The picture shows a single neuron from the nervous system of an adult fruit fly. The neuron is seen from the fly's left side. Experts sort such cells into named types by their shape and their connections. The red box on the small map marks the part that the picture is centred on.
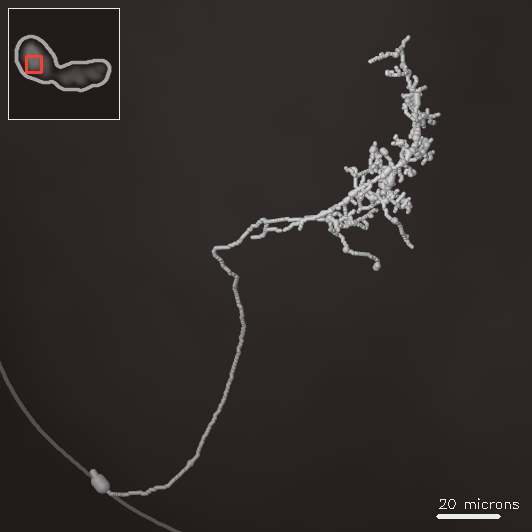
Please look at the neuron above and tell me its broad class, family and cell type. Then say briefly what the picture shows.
It is a central-brain intrinsic neuron. Its family is hemilineage MX3. The cell type is CB3748. The cell body can be seen at the lower left of the picture. From top to bottom in the picture it spans about 150 microns. The picture shows dozens of branch ends.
